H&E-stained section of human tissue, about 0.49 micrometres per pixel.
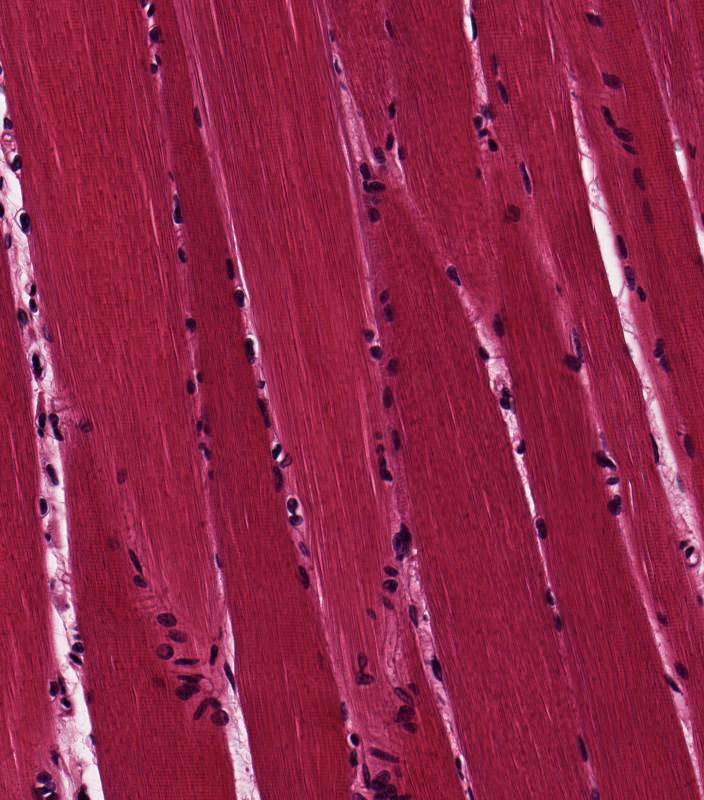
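Skeletal muscle, haematoxylin and eosin. The fibres run straight and side by side, neither branching nor joining, and their cytoplasm stains a deep, even red. Dark purple nuclei, oval to elongated, lie at the fibre edges along their borders rather than centrally.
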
